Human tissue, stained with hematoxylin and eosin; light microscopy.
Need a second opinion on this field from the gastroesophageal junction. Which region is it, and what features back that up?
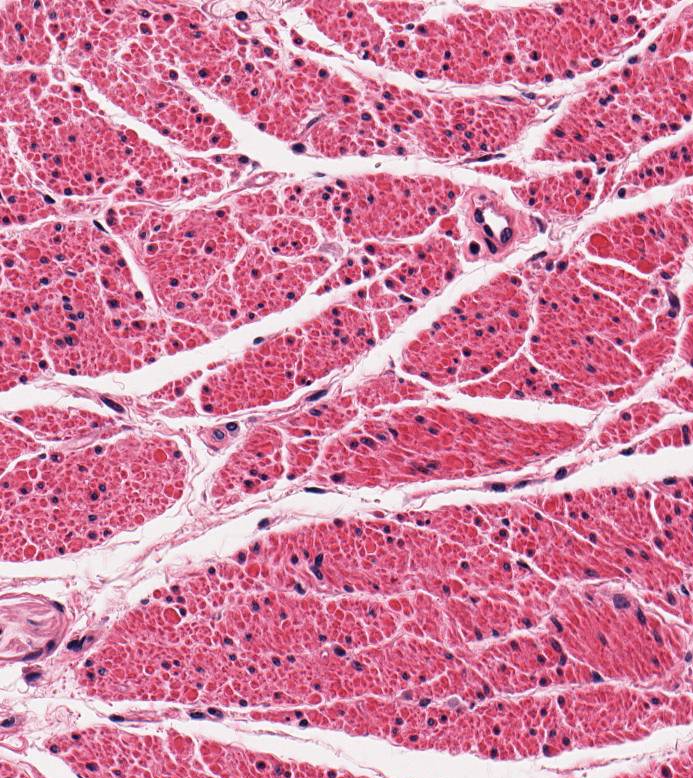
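I'd call this smooth muscle. Most of the cells seem to be cut across, showing up as small round to polygonal pink profiles.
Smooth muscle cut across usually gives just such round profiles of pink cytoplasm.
Small round dark blue nuclei are scattered through the bundles, though only a minority of profiles contain one. Thin strands of pale, sparsely nucleated fibrous tissue separate the bundles, and I find no epithelium or fat cells anywhere.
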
